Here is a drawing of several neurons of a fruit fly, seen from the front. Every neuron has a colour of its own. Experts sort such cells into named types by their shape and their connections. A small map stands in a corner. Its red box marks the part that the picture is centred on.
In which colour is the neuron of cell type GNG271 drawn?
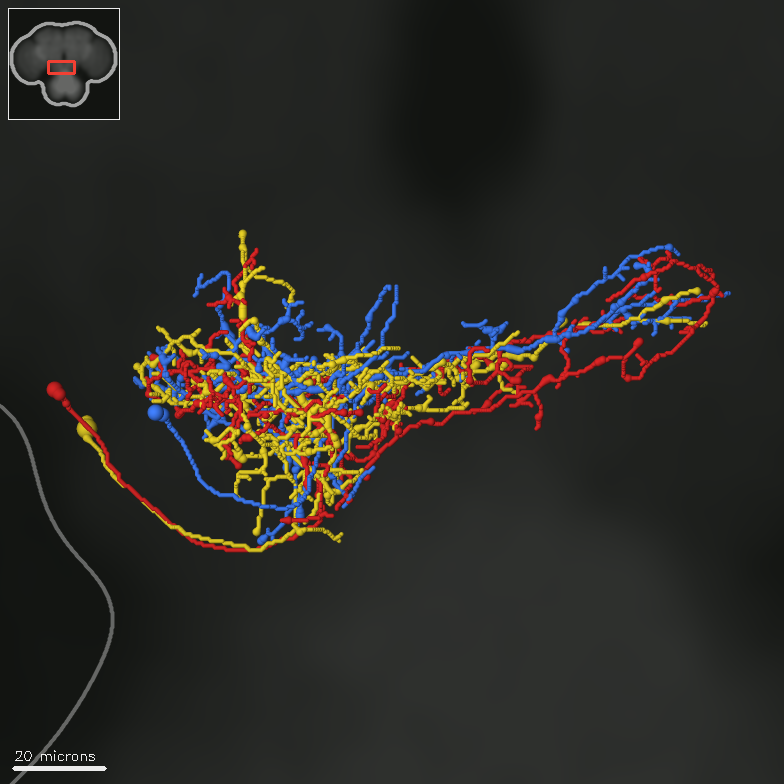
red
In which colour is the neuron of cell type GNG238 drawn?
blue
